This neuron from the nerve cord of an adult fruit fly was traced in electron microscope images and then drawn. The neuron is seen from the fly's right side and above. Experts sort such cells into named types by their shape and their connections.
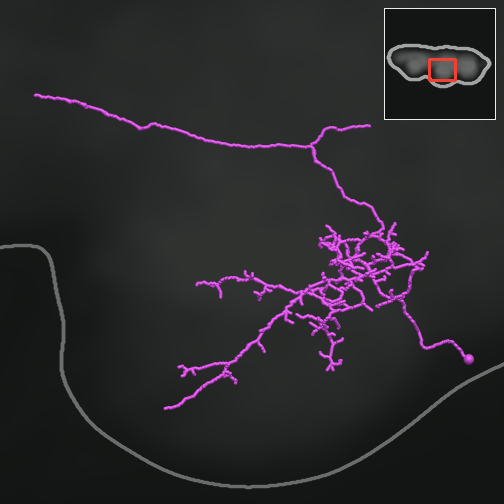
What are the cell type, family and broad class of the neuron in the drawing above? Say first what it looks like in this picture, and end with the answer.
Dozens of branch ends can be seen. In this view it is wider than it is tall. It is of cell type IN10B059. Its family is hemilineage 10B. It is a nerve-cord intrinsic neuron.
